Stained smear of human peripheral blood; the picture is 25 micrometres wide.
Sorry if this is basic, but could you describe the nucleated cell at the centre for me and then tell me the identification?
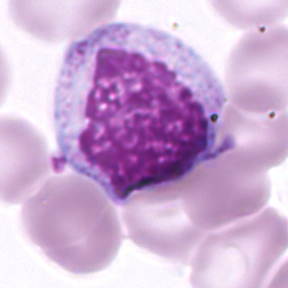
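A single unlobed nucleus with a somewhat angular, irregular outline sits off-centre, shifted toward the lower right of the cell. Around it the cytoplasm is pale greyish blue, without clear vacuoles. Identification: myelocyte.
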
